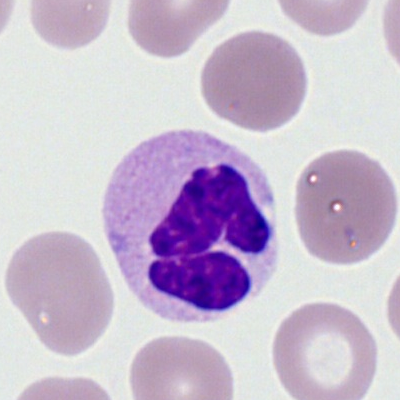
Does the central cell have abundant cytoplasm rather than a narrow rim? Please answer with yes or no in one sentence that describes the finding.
Yes, its nucleus is set within plentiful cytoplasm.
